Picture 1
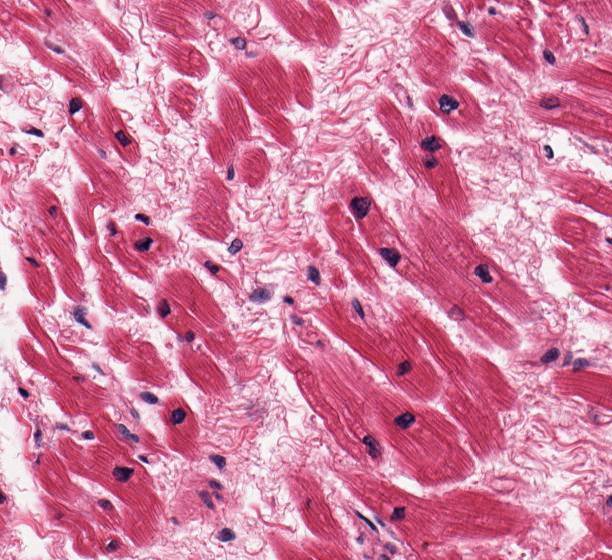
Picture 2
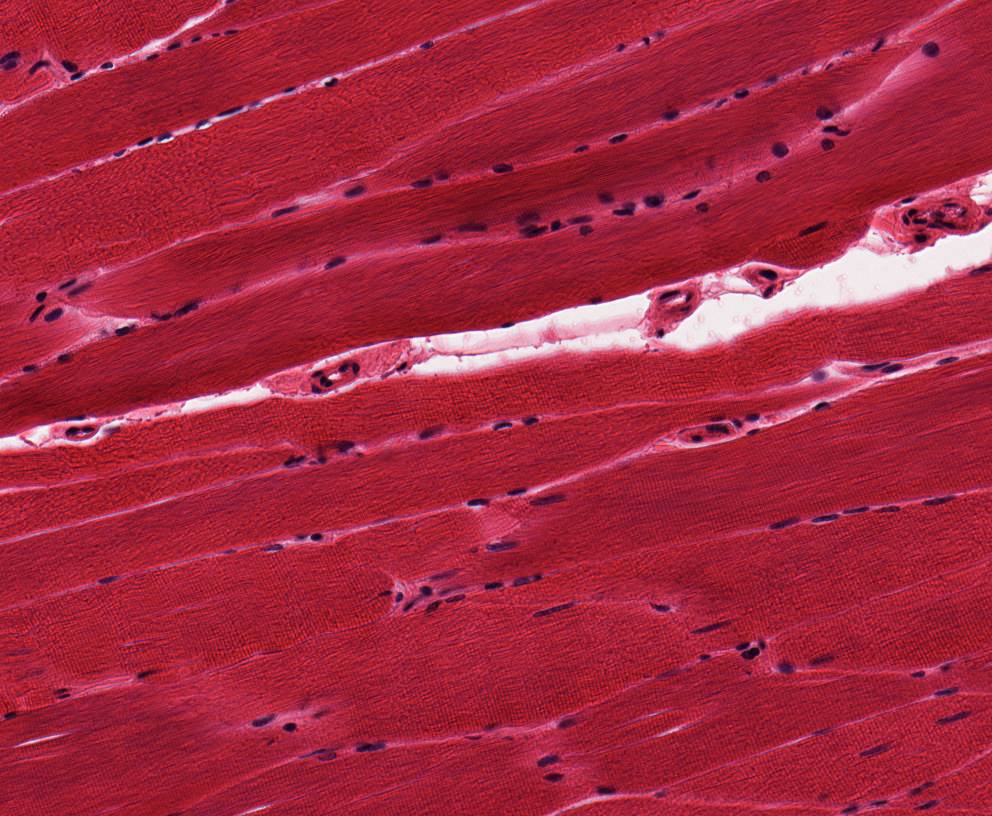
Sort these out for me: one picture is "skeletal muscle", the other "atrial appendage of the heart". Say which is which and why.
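The atrial appendage of the heart is in picture 1, skeletal muscle in picture 2. Picture 1 has elongated pink fibres across the field, some branching and joining neighbours, separated by wide gaps of pale loose connective tissue. That tissue holds thin wavy pink collagen fibres and scattered small dark spindle-shaped nuclei; no fat cells are present. Picture 2 has long, parallel, unbranched fibres running diagonally from lower left to upper right, side by side without joining, stained a deep even red. Their dark, flattened, elongated nuclei lie at the fibre edges.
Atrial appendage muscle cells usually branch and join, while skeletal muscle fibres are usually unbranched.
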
